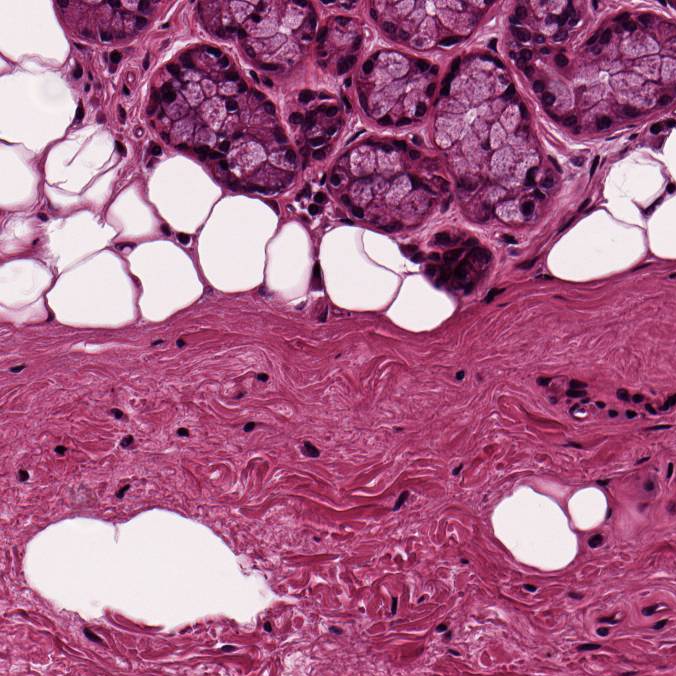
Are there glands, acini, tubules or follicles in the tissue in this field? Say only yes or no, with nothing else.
Yes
